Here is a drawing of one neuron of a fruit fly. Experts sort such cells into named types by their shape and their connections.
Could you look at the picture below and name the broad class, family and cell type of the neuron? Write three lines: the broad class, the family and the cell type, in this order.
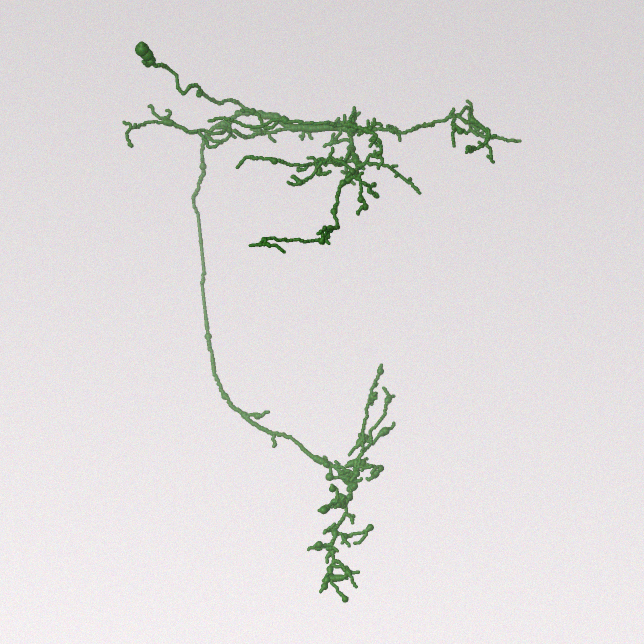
central-brain intrinsic neuron
hemilineage PSp1
LAL147_b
